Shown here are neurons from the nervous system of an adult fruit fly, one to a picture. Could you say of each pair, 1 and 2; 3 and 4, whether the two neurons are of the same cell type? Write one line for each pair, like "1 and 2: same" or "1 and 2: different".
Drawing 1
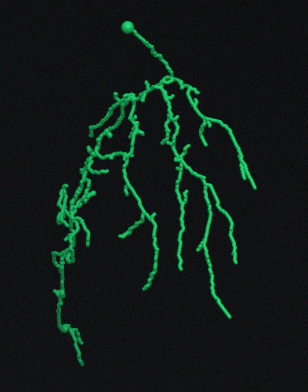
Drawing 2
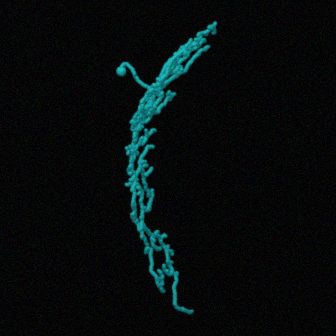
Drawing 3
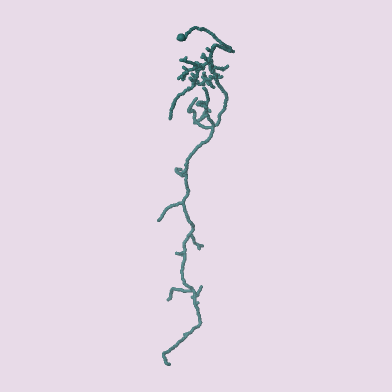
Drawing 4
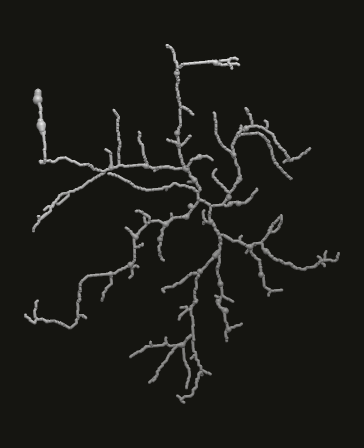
1 and 2: same
3 and 4: different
